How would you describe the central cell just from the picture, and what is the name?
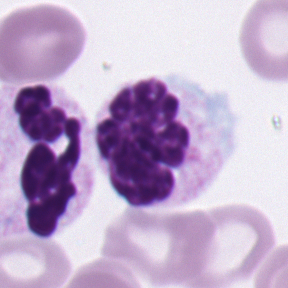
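A roughly round outline encloses this cell. Its chromatin is dark purple and densely clumped, and no nucleoli are visible in the nucleus. Fine pinkish-violet granules lie scattered through the cytoplasm. The cell is a segmented neutrophil.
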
